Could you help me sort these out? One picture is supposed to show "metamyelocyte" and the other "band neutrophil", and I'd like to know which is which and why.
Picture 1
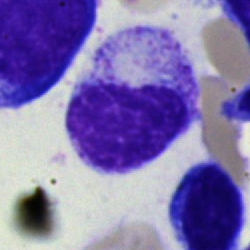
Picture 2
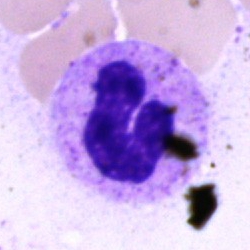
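A metamyelocyte occupies picture 1, and a band neutrophil picture 2. Both outlines are smooth. The band neutrophil's nucleus is deeply indented from its upper side, which gives it a folded, curved shape.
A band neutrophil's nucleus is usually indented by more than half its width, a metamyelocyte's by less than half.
Chromatin is finely granular rather than coarsely clumped in the metamyelocyte, but dense and dark purple in the band neutrophil, where no nucleoli are visible.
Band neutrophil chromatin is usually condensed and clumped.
The metamyelocyte's cytoplasm is pale greyish-lilac, not deep blue; a moderate rim of pale lilac cytoplasm surrounds the band neutrophil's nucleus on all sides.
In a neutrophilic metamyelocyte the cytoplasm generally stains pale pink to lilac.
A dark brown-black clump lies over the right side of the band neutrophil, next to its nucleus.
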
